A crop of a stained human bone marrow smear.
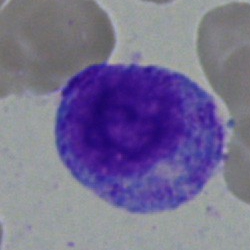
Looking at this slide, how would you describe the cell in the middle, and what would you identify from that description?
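Finely granular chromatin stains deep purple, with a paler rounded area at the centre of the nucleus. Blue cytoplasm forms a rim, widest at the lower right, where a pale clear patch lies beside the nucleus. The cell is a promyelocyte.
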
